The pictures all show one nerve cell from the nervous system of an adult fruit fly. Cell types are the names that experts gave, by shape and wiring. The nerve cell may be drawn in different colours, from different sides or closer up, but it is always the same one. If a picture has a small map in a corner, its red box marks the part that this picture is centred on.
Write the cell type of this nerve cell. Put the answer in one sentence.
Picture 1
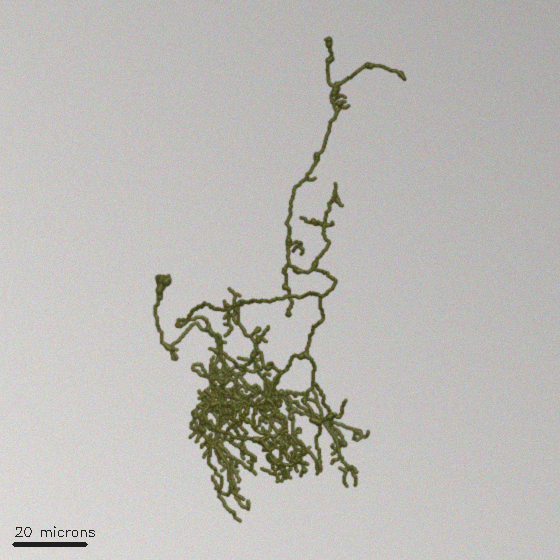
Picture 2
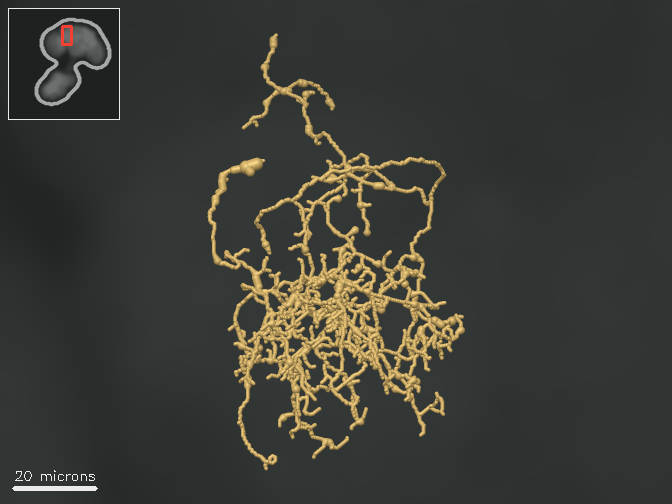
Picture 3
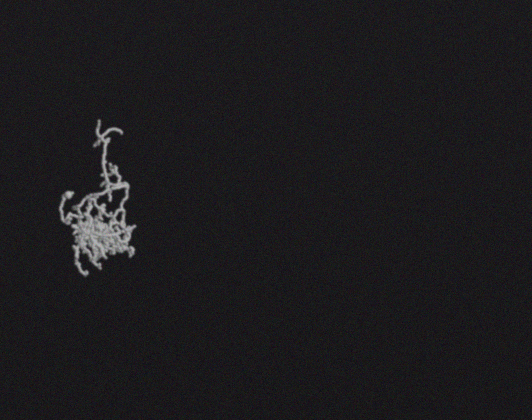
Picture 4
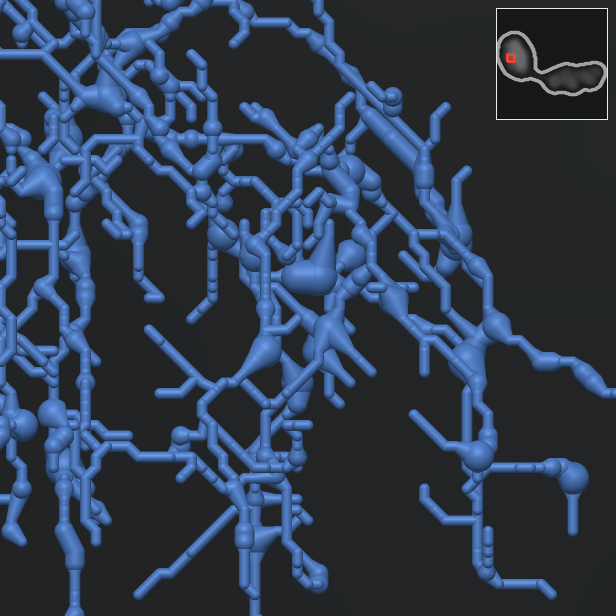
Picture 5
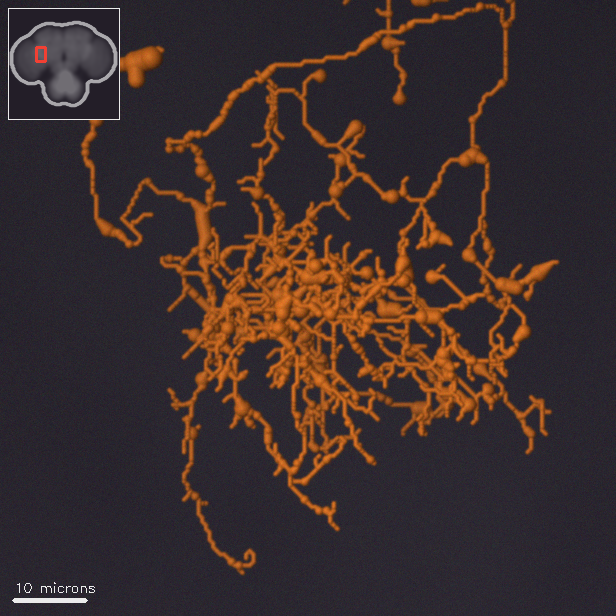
The cell type is AVLP309.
